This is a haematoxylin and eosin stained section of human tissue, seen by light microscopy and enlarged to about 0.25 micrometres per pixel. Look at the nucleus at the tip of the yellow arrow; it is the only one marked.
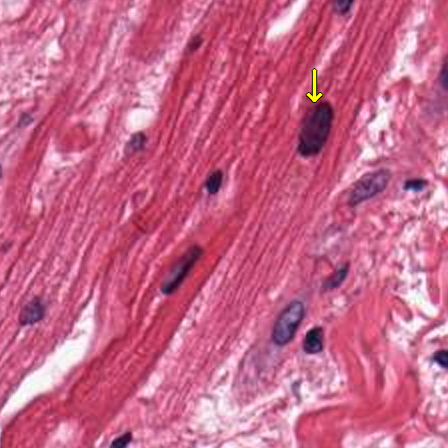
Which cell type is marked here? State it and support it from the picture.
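Cardiomyocyte. The nucleus is a plump oval, dark purple, with its long axis running along the length of the fibre. The nucleus sits in the middle of the fibre's width, with pink cytoplasm on both sides of it. The cytoplasm is deep pink and shows fine lengthwise lines running parallel to the fibre. The cell lies side by side with other pink fibres, all running in the same diagonal direction across the field.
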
